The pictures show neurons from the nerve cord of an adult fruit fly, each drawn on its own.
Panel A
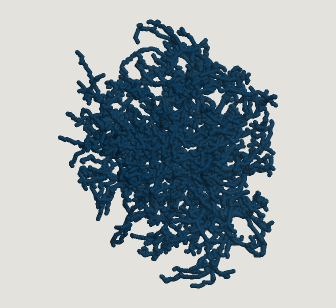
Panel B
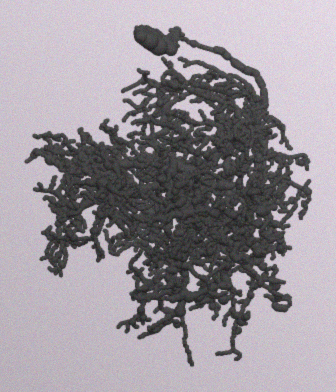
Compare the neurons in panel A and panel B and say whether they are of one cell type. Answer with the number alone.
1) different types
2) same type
2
